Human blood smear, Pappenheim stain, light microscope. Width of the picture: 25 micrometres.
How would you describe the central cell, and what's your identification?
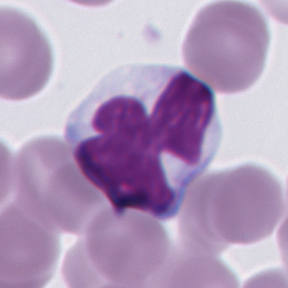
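This cell is about 14 micrometres across, with a smooth outline and no surface projections. Its chromatin appears finely streaked rather than coarsely clumped. The cytoplasm is a pale greyish blue, and its widest rim lies at the upper left. The cell is a large granular lymphocyte.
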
